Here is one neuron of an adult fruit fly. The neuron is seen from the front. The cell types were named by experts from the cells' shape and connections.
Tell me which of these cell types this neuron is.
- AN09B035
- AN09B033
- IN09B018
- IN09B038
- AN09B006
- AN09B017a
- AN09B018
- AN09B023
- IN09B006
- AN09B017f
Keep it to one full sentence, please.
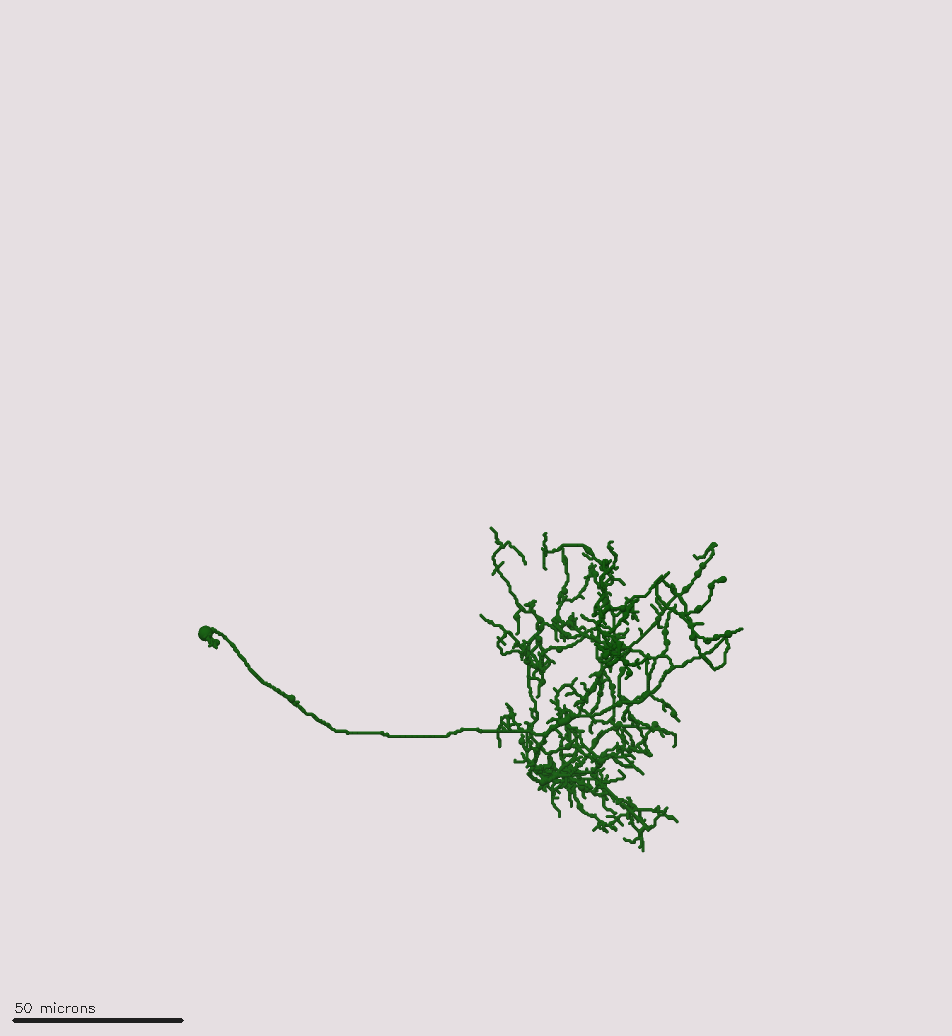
The cell type that fits this neuron is IN09B038.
